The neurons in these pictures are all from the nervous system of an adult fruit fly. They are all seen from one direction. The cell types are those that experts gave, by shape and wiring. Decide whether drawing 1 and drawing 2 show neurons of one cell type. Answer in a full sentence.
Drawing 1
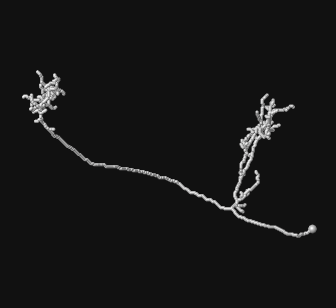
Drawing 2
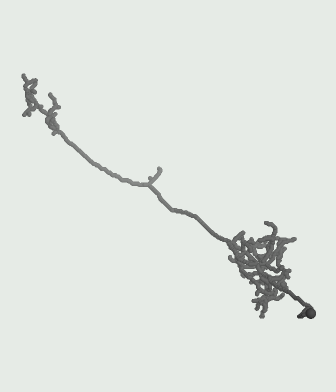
They are of different cell types.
